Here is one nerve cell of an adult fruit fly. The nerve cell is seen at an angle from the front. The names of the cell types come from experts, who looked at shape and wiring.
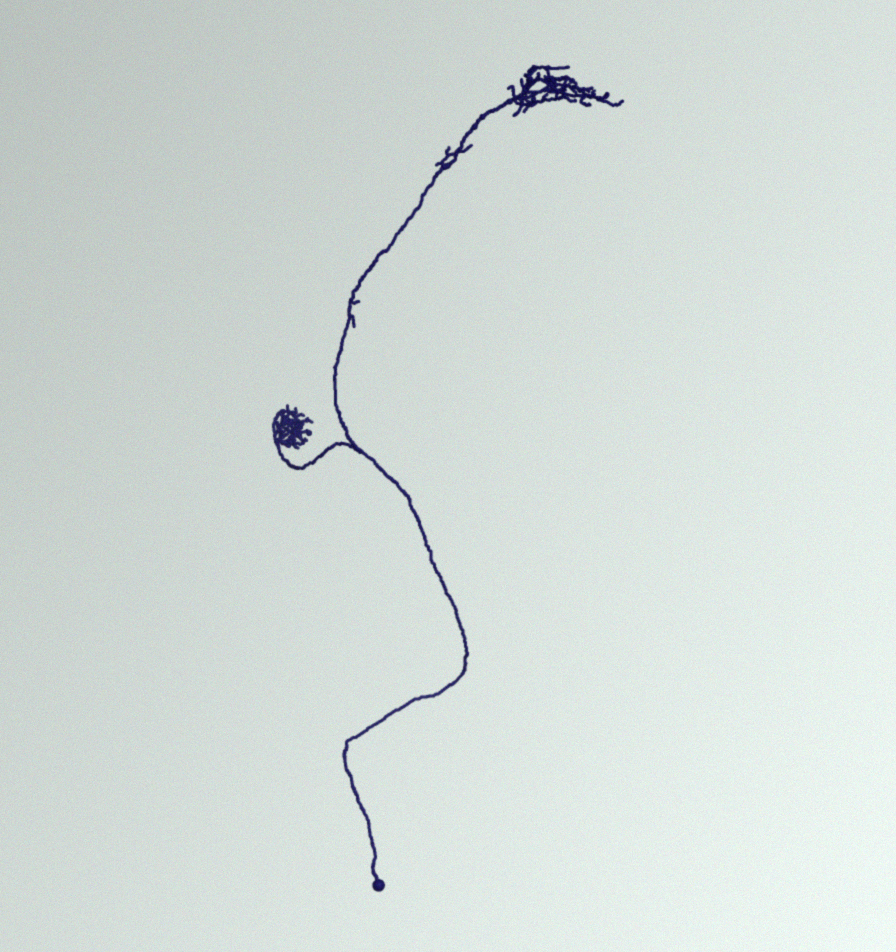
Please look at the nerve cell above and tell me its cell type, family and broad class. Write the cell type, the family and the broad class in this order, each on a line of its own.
SA1_a
hemilineage LALv1_dorsal
central-brain intrinsic neuron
